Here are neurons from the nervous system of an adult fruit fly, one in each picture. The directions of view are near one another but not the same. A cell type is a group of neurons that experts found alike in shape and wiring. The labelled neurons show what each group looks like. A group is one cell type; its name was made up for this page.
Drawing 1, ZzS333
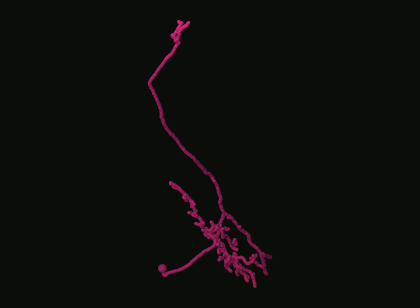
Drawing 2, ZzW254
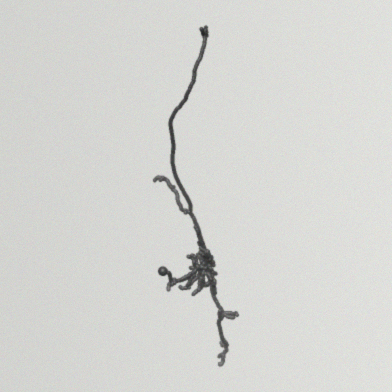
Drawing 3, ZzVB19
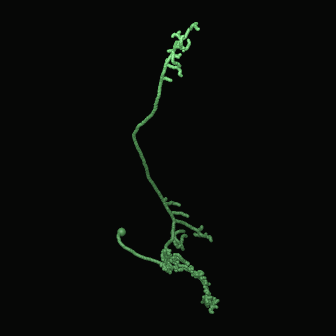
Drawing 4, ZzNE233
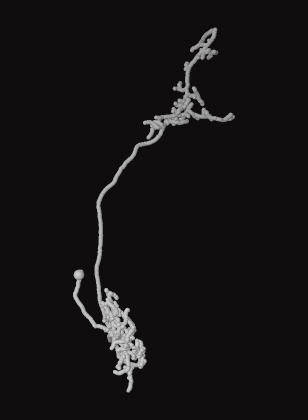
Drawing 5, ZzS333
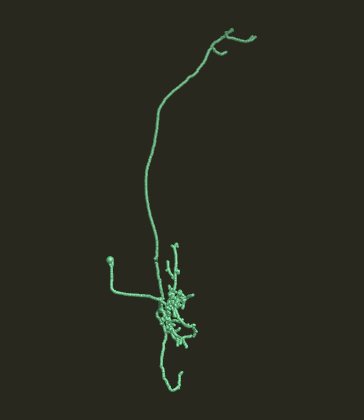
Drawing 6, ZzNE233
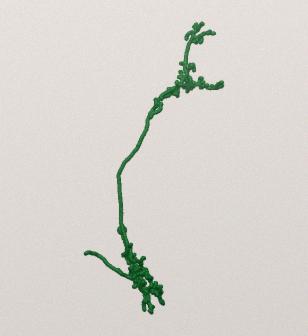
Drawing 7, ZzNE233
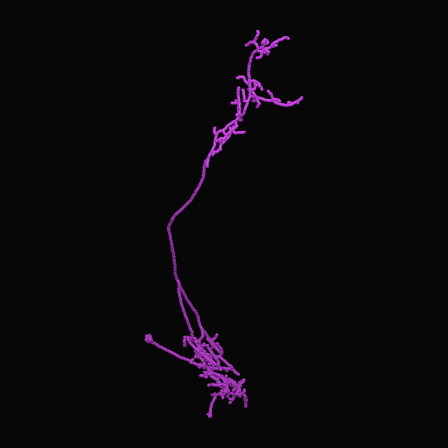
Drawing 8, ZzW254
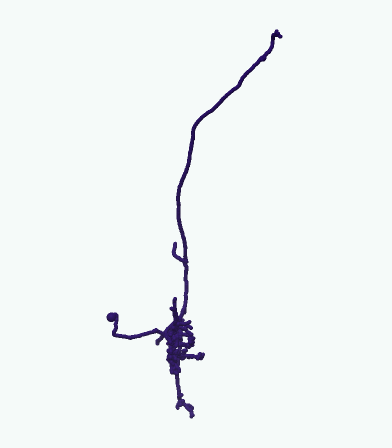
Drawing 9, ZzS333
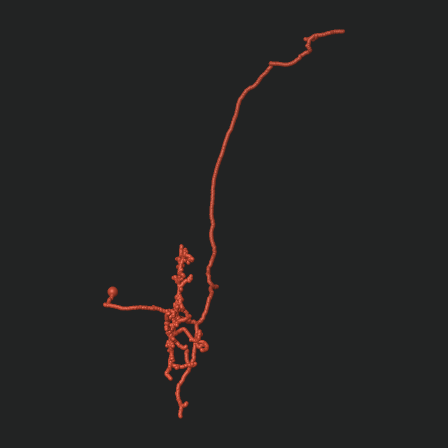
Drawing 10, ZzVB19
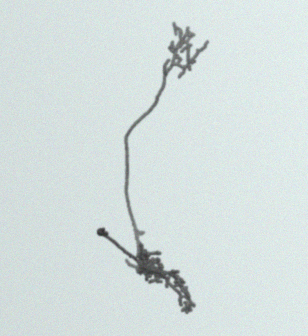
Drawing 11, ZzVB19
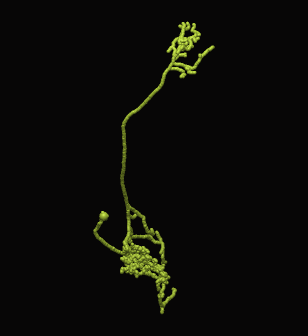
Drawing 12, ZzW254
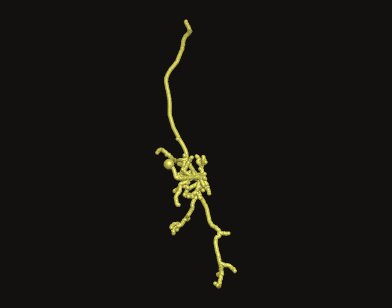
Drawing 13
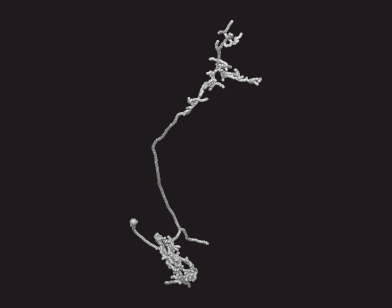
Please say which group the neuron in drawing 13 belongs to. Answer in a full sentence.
It belongs to ZzNE233.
